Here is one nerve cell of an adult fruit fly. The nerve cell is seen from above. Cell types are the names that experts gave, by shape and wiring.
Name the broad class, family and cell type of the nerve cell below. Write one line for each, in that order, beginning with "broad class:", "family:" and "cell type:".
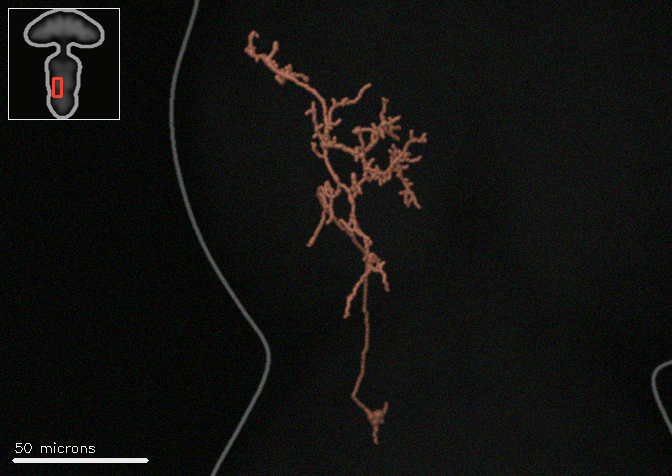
broad class: nerve-cord intrinsic neuron
family: hemilineage 03B
cell type: IN03B060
